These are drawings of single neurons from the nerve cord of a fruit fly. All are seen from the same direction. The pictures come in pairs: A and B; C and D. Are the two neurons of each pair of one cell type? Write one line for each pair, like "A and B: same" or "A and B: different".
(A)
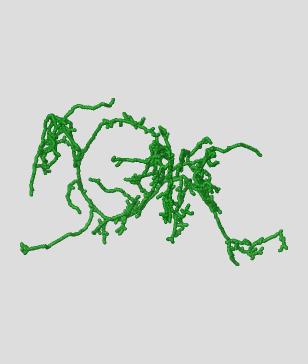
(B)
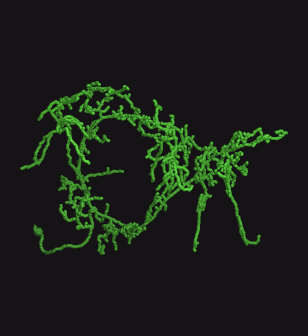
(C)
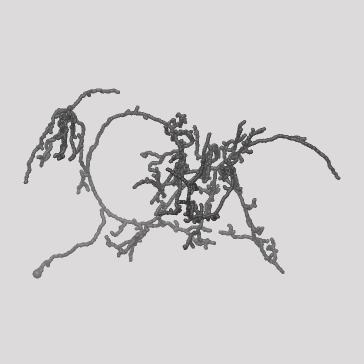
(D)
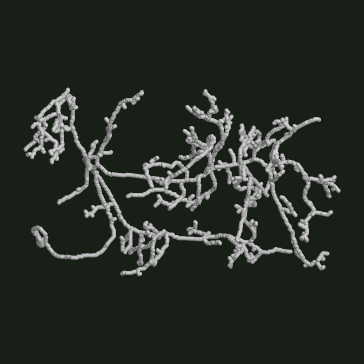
A and B: same
C and D: same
